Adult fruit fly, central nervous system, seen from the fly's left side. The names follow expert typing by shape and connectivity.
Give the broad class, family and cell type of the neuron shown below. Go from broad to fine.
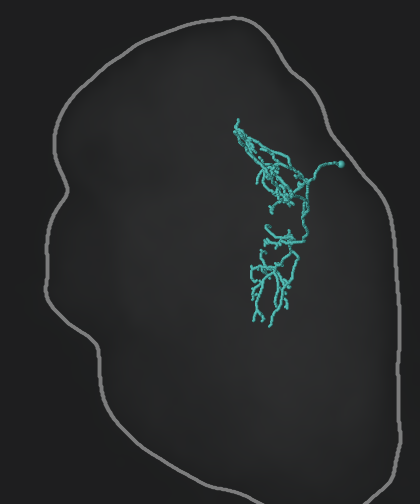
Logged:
visual projection neuron; hemilineage PSp3; LoVP24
